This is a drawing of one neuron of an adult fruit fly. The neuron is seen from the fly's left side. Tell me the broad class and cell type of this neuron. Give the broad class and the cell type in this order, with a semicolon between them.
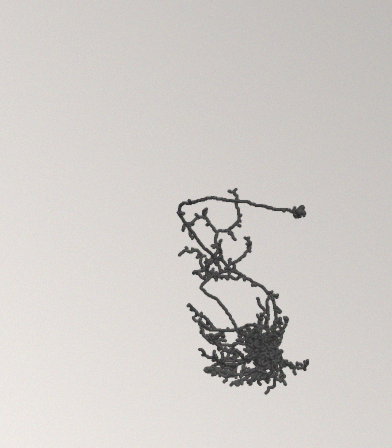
central-brain intrinsic neuron; GNG553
